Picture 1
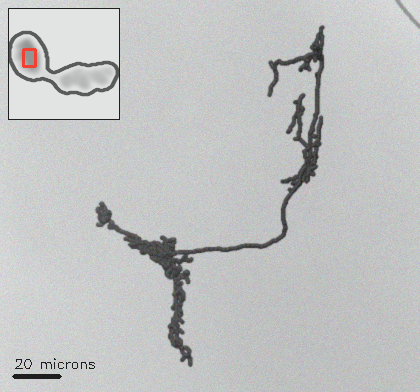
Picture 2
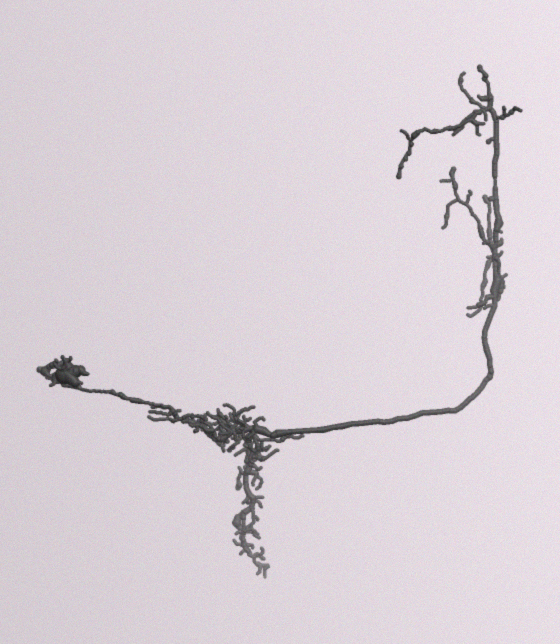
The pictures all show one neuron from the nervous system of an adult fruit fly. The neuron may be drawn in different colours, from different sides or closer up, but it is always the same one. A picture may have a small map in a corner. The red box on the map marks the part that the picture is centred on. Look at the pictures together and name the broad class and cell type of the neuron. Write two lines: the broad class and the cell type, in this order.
visual projection neuron
aMe6a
